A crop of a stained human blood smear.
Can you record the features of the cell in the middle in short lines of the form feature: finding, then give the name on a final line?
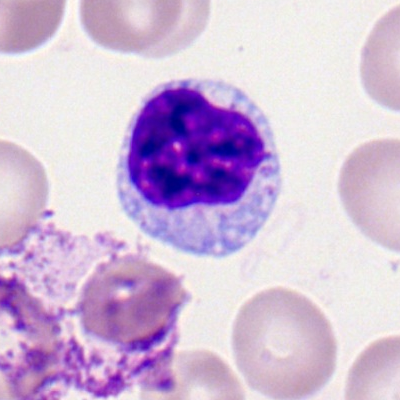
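Outline: round and smooth, see how even it is
Nucleus: one single mass, no lobes
Cytoplasm: fine, faint lilac specks
Nearby: purple granular mass at lower left, separate from the cell
Name: lymphocyte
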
